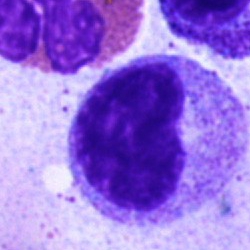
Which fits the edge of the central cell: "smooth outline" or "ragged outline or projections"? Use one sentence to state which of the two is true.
There is a smooth outline around this cell, free of projections.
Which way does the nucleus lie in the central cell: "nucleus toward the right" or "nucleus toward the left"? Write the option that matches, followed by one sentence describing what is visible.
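Nucleus toward the left. The nucleus sits toward the left of the cell, leaving most of the cytoplasm on the right.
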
